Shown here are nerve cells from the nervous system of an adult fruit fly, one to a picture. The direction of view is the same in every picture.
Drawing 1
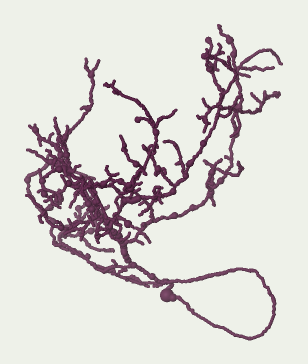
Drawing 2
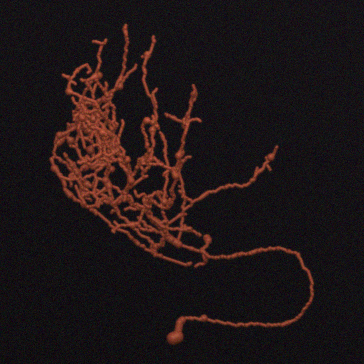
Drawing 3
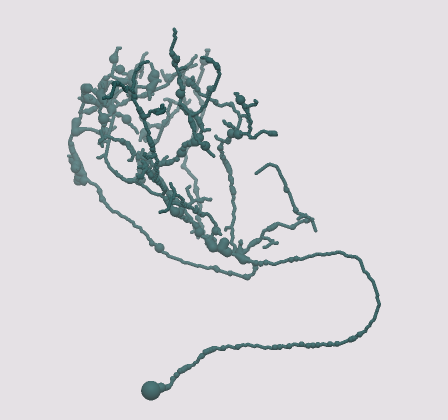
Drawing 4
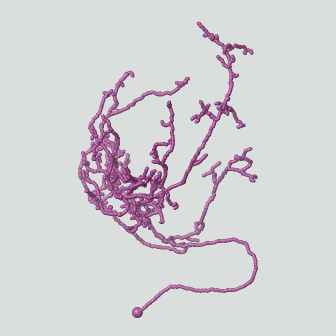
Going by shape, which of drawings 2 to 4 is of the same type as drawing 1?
Drawing 4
